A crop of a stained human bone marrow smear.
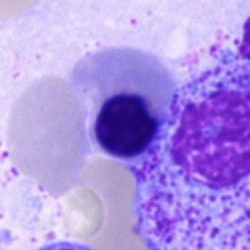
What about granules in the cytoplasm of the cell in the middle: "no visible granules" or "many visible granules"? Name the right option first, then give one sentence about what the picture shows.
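No visible granules. The cytoplasm shows no visible granules.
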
